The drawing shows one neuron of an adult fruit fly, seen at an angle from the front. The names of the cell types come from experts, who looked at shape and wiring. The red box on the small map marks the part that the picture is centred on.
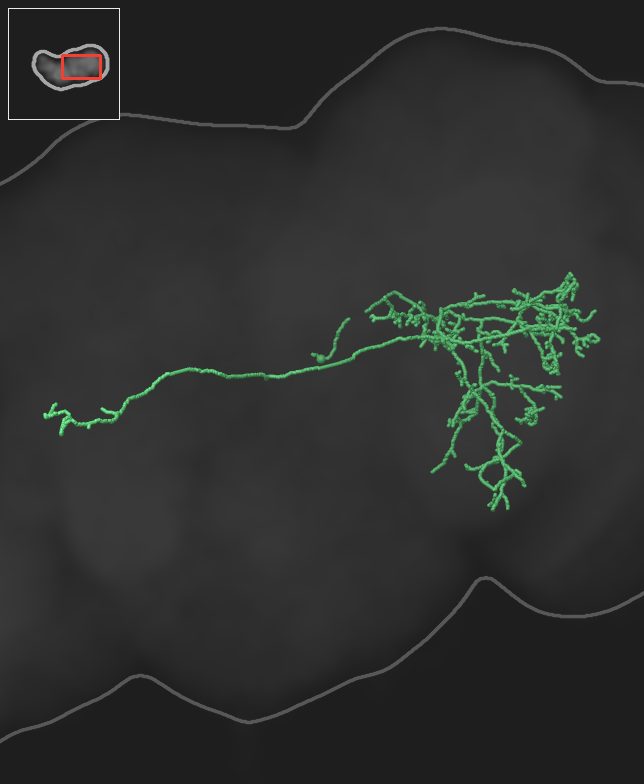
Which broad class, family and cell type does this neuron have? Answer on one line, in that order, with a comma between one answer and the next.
central-brain intrinsic neuron, hemilineage VLPl&p2_posterior, PVLP126_b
